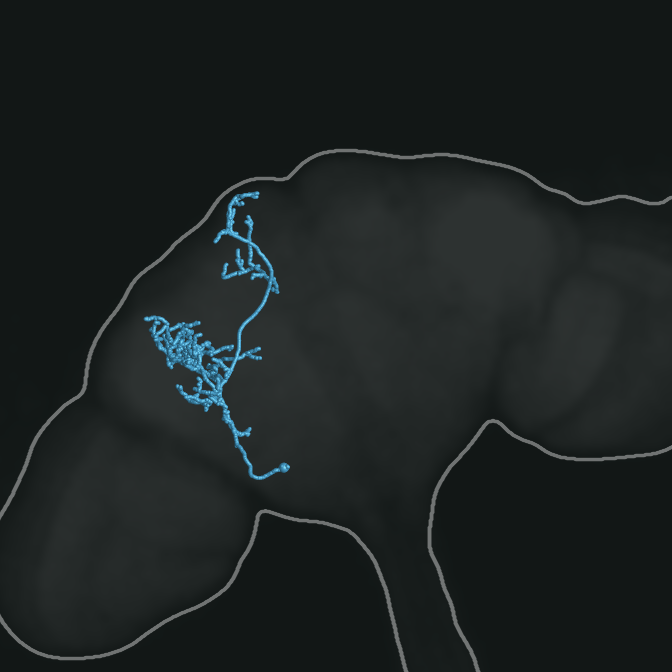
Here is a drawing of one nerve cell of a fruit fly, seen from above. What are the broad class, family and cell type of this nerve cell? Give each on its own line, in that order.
central-brain intrinsic neuron
hemilineage VLPl&p1_posterior
CB3469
